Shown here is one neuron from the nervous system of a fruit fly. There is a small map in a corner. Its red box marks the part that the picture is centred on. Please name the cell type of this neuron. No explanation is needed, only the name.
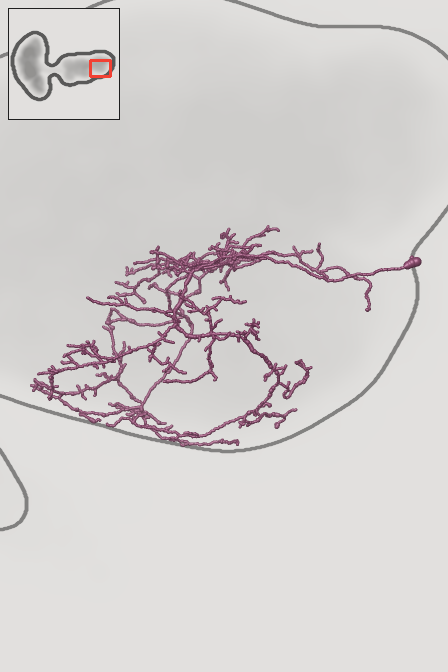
IN04B068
